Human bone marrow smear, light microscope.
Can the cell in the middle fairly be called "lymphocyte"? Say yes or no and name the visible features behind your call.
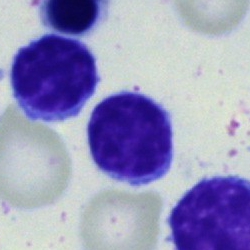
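The cytoplasm is only a very thin rim of blue, seen best along the lower edge, and that speaks for lymphocyte.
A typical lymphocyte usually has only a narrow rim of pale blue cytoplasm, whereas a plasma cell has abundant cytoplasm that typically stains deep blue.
So that thin rim also counts against plasma cell. The outline is round, and no granules can be seen in the cytoplasm. It touches no other cell, and a similar dark round cell lies just to its upper left. On balance, lymphocyte fits.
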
